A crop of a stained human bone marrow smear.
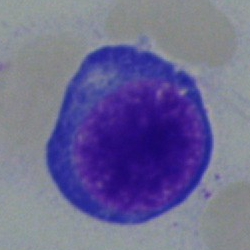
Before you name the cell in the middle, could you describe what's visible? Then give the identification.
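Start with the outline, which is roughly round. Now find the nucleus; it sits off-centre, toward the lower right of the cell. Beside it, at the upper left, a paler patch lies in the cytoplasm. You won't find any granules in the cytoplasm. This one is a proerythroblast.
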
